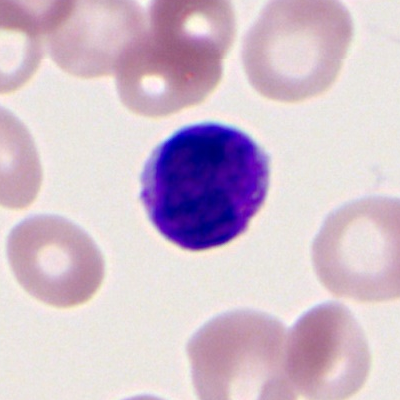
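Lymphocyte, central cell, stained human blood smear. Outline roughly round. Chromatin dark purple, coarsely clumped. Cytoplasm scant, at most a thin rim at the cell edge. No granules visible.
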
